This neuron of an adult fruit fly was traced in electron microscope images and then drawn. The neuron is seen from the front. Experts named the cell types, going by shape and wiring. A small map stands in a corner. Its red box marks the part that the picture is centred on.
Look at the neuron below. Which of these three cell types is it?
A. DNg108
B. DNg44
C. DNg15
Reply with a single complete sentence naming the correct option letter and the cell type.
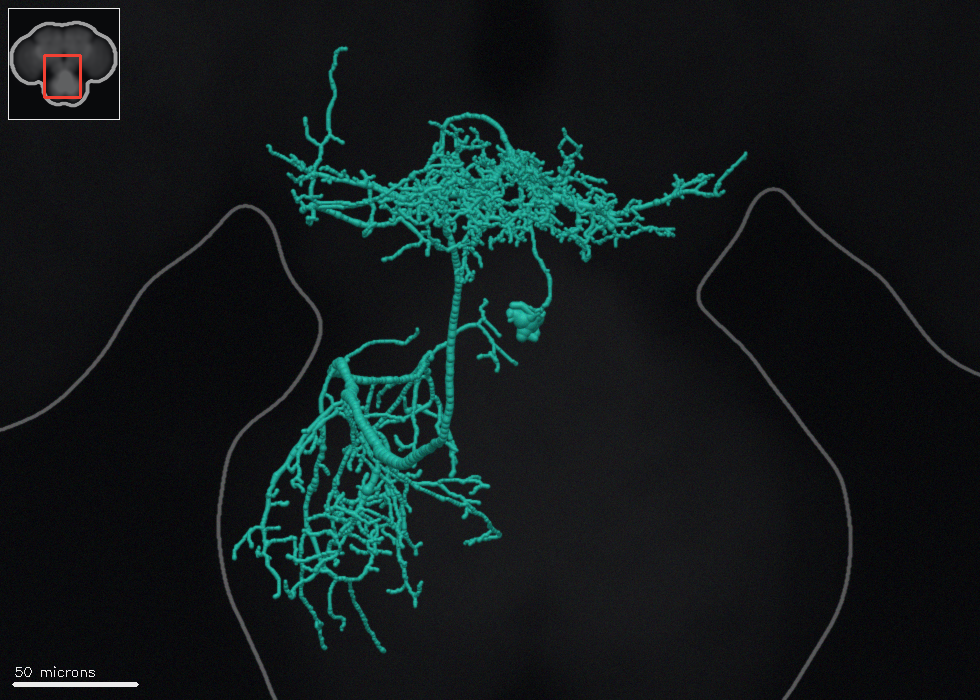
Option A, which reads DNg108, is the cell type of the neuron.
